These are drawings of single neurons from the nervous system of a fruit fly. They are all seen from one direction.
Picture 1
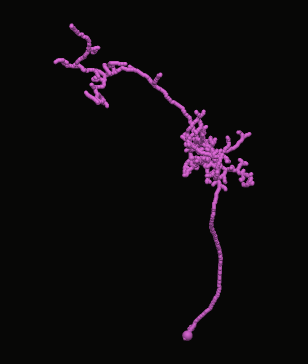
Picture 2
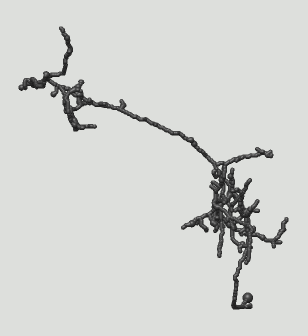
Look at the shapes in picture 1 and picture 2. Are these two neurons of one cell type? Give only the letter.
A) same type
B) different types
A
